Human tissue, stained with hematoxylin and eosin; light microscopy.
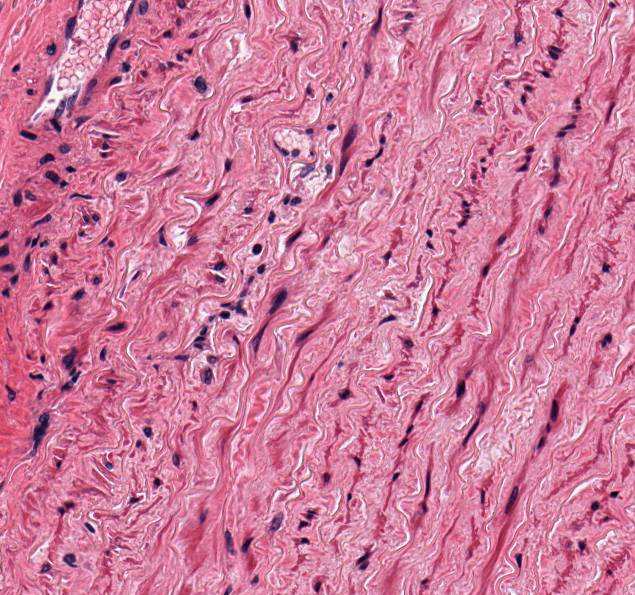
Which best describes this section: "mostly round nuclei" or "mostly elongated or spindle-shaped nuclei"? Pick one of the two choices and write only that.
Mostly elongated or spindle-shaped nuclei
